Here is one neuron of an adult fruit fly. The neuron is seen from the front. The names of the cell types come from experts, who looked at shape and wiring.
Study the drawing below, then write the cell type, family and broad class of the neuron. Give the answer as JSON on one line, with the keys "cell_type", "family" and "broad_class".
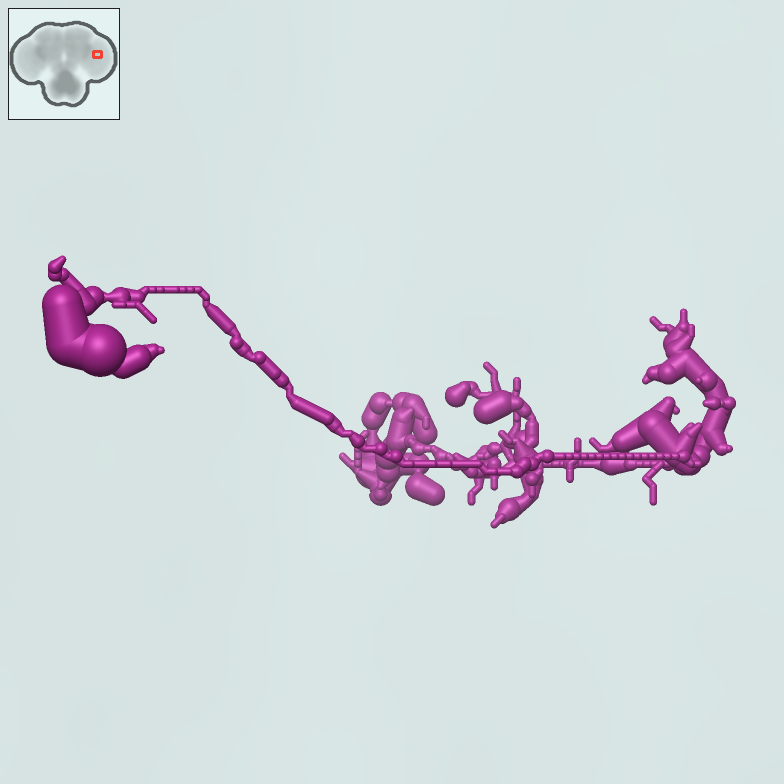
{"cell_type": "Mi1", "family": "Mi", "broad_class": "optic-lobe intrinsic neuron"}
